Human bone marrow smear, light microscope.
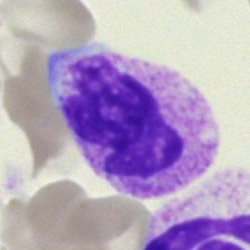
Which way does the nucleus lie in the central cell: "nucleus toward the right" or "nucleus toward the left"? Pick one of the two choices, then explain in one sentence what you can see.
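Nucleus toward the left. Pale pinkish-lilac cytoplasm is widest on the right and lower side of the nucleus.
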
